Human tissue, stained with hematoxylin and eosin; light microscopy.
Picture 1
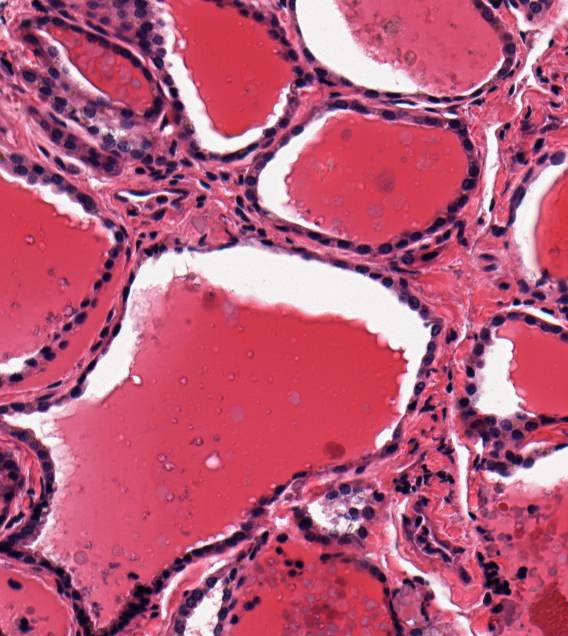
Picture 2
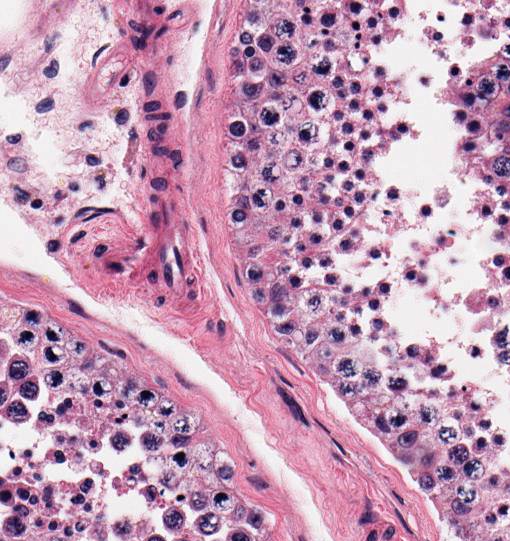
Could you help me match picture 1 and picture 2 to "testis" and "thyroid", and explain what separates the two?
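Here the thyroid is in picture 1, the testis in picture 2. Compare the lining: each follicle in picture 1 has a single layer of flattened to low cuboidal cells, their small, dark, round to oval nuclei in one row, while the tubules in picture 2 have many stacked layers of rounded cells. Picture 1 is filled with closed, rounded to angular follicles of varying size, largest in the lower left-centre, separated by thin pink fibrous septa with scattered spindle-shaped nuclei. Picture 2 holds parts of two cell-packed tubular units, one on the right and one at the lower left, with a diagonal pink fibrous band between them. The right-hand tubule holds many large round cells with coarse, clumped dark chromatin, and numerous small round dark nuclei in pale pink cytoplasm lie toward the inner parts of the tubules.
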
